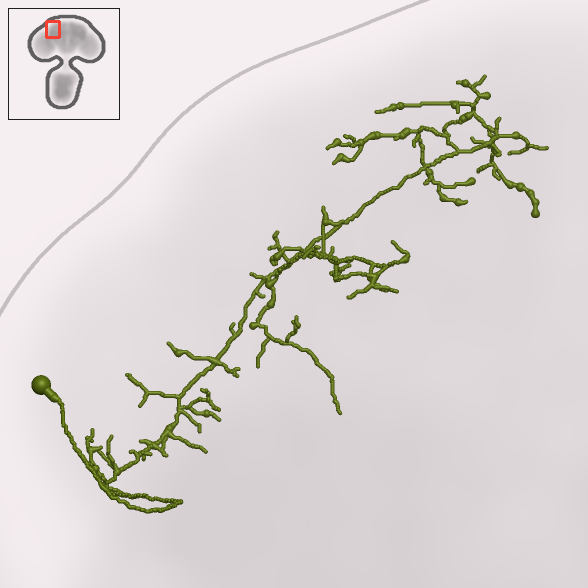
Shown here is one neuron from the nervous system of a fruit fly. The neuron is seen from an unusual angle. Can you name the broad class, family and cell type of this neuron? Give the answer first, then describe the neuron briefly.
This is a central-brain intrinsic neuron. The family is hemilineage LHa3. Its cell type is CB1333. The picture shows dozens of branch ends. In this view it is about as wide as it is tall.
